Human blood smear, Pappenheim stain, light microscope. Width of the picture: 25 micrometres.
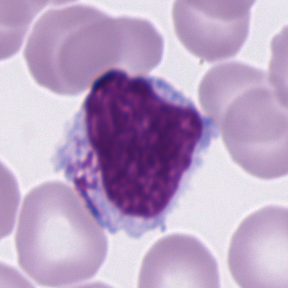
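Large granular lymphocyte, the nucleated cell at the centre. You'll notice the cytoplasm is a pale blue-grey, and its outer edge is ragged and uneven rather than smooth. Over on the lower-left side sit a few small reddish-purple granules. And there's no nucleolus to be seen in the nucleus.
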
